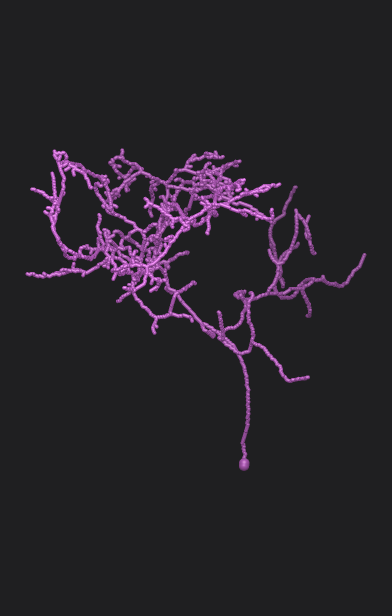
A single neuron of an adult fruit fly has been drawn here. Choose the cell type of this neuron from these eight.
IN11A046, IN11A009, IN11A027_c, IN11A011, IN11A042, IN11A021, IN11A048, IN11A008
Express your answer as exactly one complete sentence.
The cell type IN11A009 includes this neuron.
